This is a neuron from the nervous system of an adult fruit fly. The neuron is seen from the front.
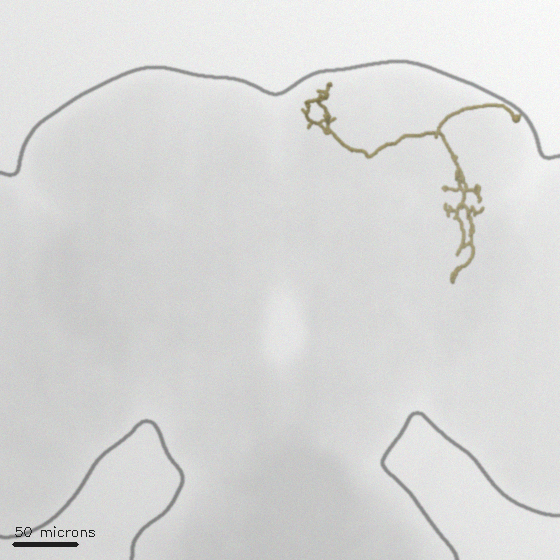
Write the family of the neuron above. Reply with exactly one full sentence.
With respect to family, the neuron is hemilineage SLPpl1.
